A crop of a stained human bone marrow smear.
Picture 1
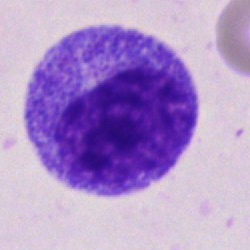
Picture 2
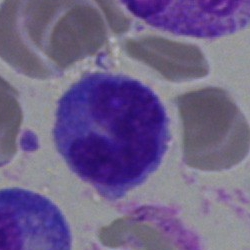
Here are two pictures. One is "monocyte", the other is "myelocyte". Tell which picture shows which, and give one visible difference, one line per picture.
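In picture 1 we see a myelocyte: The cytoplasm is densely filled with purple granules.
In picture 2 we see a monocyte: No distinct granules are seen in the cytoplasm.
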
